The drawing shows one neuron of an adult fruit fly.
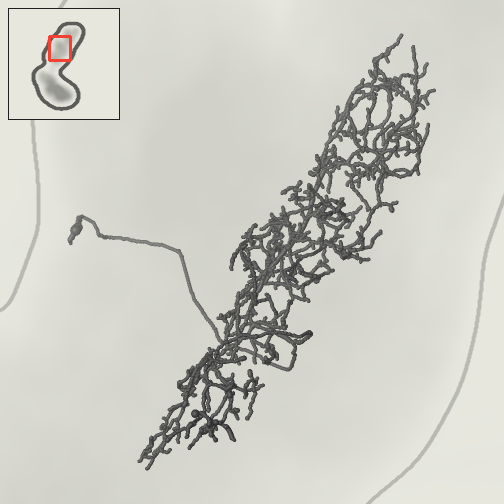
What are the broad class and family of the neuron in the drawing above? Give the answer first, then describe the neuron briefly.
Its broad class is nerve-cord intrinsic neuron. Its family is hemilineage 02A. The cell body can be seen on the left of the picture. Dozens of branch ends can be seen.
